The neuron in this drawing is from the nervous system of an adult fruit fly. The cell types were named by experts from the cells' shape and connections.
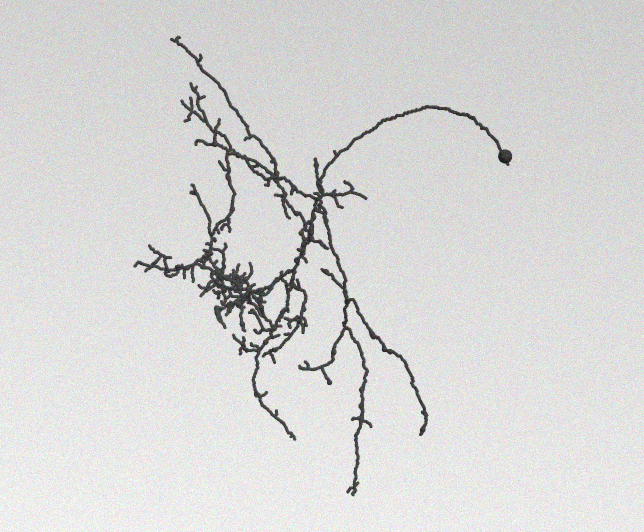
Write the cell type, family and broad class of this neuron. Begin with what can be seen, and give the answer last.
The picture shows dozens of branch ends. In this view it is about as wide as it is tall. The cell type is CL191_a. The family is hemilineage SMPp&v1_posterior. This is a central-brain intrinsic neuron.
